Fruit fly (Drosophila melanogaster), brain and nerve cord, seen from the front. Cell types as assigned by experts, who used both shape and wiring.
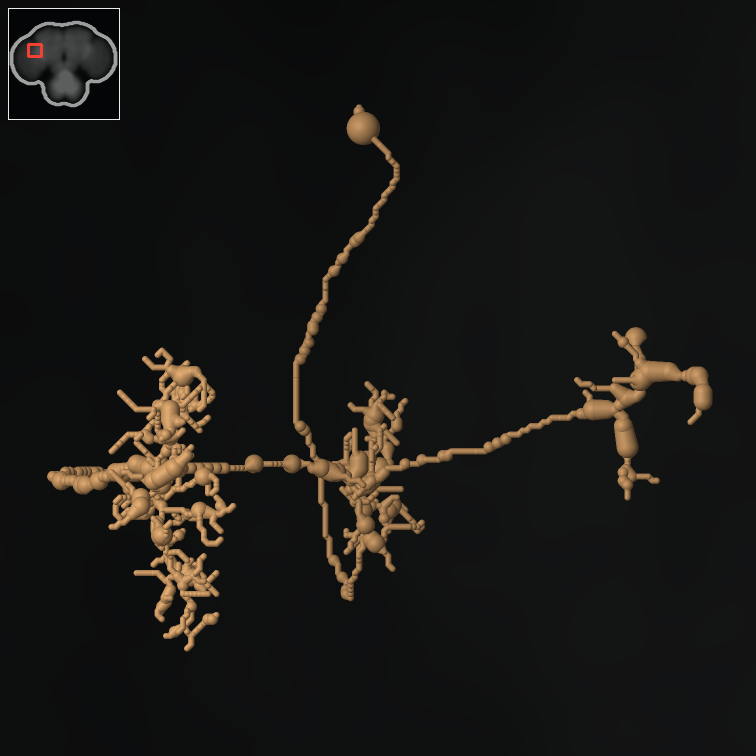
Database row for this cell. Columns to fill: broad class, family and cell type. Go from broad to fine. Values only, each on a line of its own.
optic-lobe intrinsic neuron
Y
Y3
